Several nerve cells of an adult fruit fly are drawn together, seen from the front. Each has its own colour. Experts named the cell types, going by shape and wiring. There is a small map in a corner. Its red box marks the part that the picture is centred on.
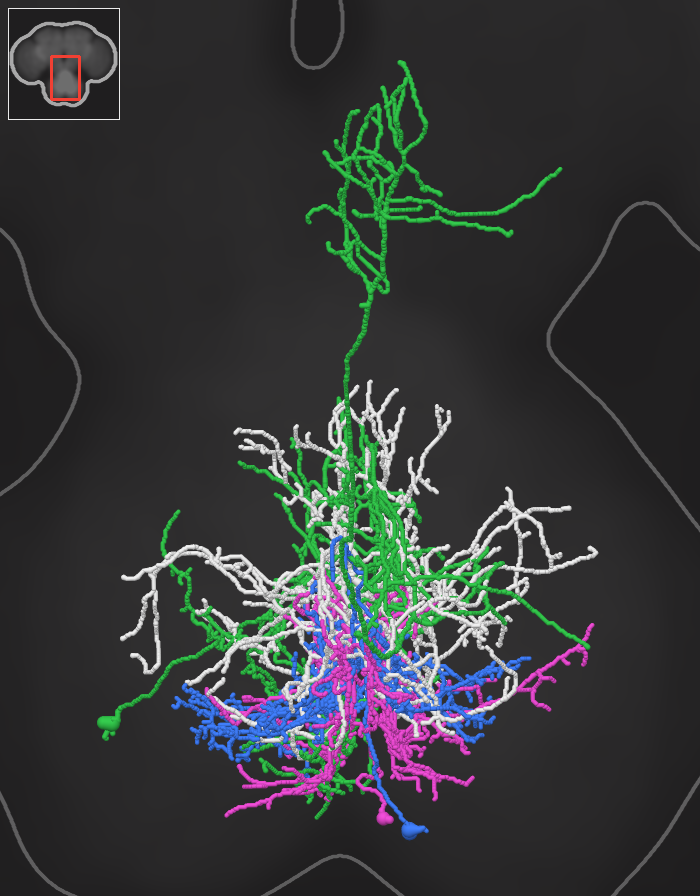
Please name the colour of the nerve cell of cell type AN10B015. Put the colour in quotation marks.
"white"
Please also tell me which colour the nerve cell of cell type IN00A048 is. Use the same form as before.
"magenta"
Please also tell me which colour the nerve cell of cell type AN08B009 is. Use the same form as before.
"green"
